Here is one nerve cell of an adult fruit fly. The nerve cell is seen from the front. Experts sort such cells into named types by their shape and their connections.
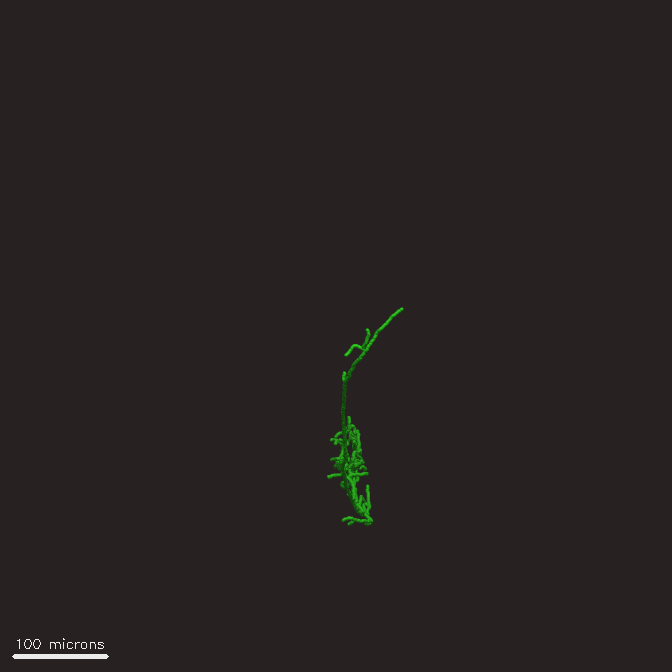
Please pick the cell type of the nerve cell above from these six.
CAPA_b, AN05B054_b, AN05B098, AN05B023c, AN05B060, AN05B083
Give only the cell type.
AN05B060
